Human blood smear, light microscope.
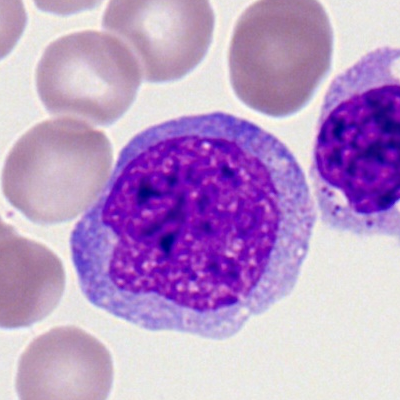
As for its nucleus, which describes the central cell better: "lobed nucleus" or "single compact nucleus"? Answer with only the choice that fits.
Single compact nucleus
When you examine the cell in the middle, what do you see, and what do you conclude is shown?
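Chromatin comes first: mottled, with scattered darker purple clumps. The nucleus, checked next, is sprinkled with many small pale spots. Cytoplasm after that: no coarse dark granules. Lastly, another nucleated cell is partly cut off at the right edge of the picture. The cell in the middle is a monocyte.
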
